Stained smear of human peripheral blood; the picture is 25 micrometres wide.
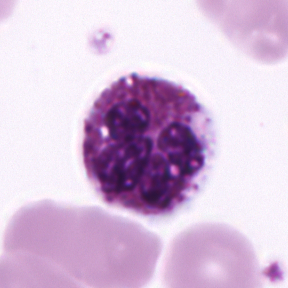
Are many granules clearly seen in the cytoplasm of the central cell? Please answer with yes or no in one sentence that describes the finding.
Yes, this cell's cytoplasm carries many visible granules.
